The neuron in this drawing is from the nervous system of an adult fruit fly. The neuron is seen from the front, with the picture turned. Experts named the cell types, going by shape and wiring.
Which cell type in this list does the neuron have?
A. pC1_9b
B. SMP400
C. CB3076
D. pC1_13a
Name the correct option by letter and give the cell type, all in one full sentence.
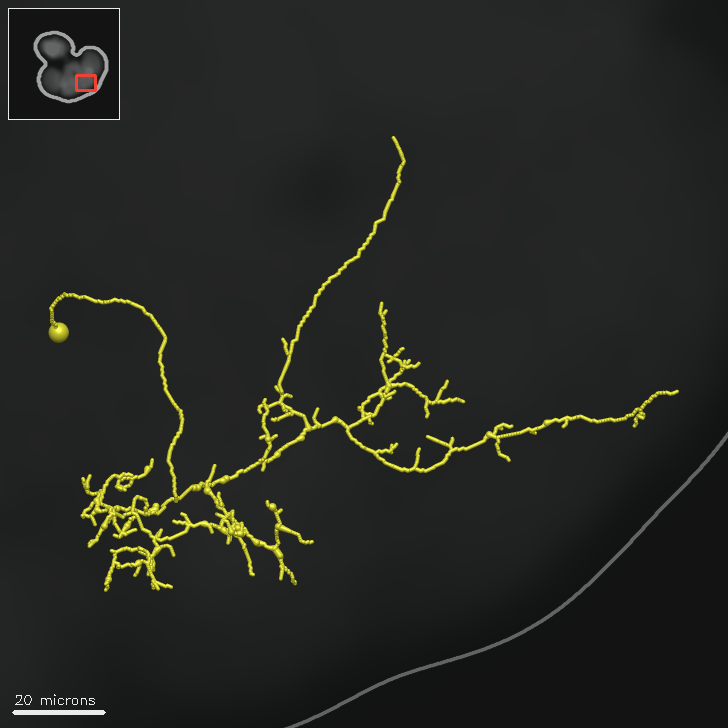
The kind of cell the neuron is, CB3076, is given in option C.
